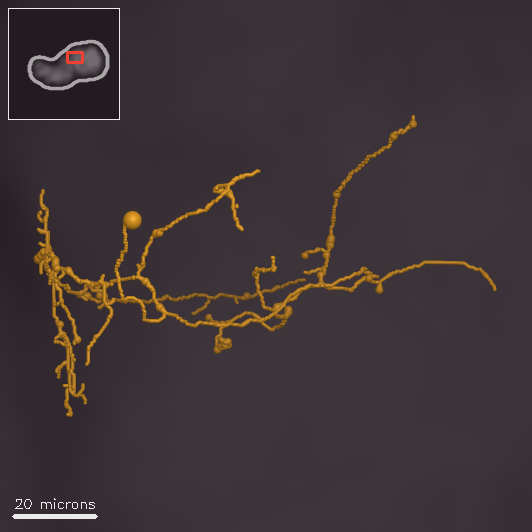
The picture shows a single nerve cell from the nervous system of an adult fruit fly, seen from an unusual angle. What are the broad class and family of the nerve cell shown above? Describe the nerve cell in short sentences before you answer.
Its cell body lies on the left of the picture. From left to right in the picture it spans about 110 microns. The picture shows dozens of branch ends. It is a central-brain intrinsic neuron. Its family is hemilineage DL1_ventral.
